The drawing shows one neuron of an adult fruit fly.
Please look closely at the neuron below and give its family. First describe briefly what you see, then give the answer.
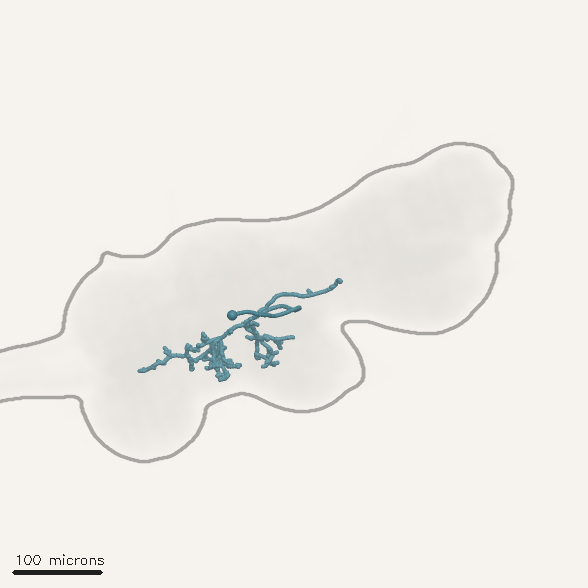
The cell body is in the middle of the picture. By the scale bar it is about 250 microns wide in this view. This is a nerve-cord intrinsic neuron. The family is hemilineage 11A.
